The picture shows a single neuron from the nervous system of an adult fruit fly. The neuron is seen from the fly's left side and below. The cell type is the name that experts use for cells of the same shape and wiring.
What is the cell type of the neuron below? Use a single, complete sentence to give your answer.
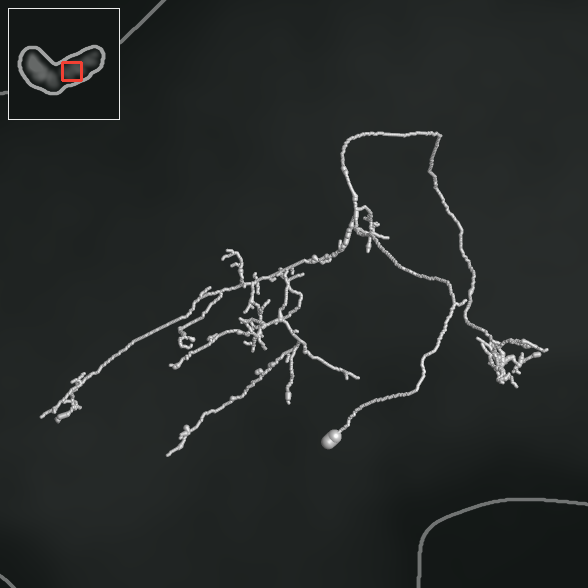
This neuron is classified under the cell type IN02A041.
